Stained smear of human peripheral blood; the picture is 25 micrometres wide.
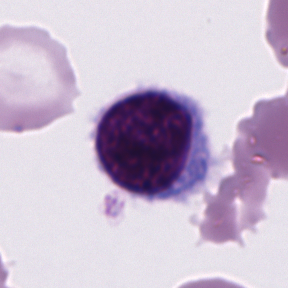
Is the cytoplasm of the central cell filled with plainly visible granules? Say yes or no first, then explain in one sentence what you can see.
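No. The cytoplasm shows no distinct granules.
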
